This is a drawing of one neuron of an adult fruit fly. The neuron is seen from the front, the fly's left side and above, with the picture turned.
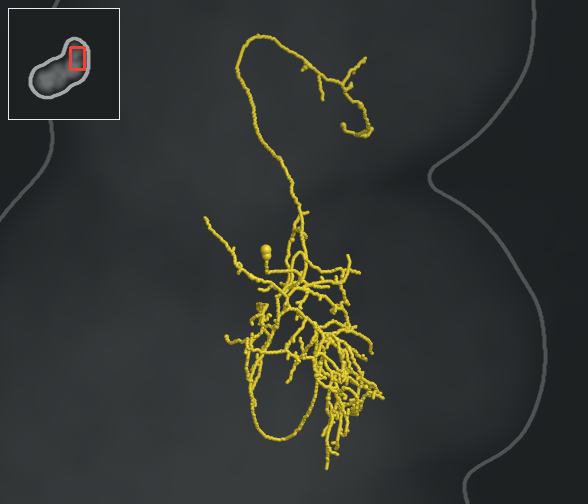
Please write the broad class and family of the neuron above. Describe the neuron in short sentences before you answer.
Its cell body lies in the middle of the picture. Dozens of branch ends can be seen. This is a nerve-cord intrinsic neuron. Its family is hemilineage 17A.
